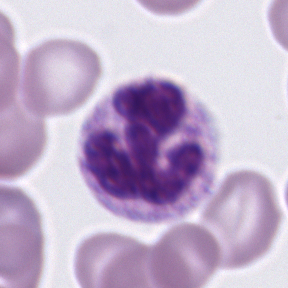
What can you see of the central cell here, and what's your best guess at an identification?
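Round, smooth outline first, with no surface projections that I can see. Then the nucleus: it is split into several distinct lobes, clustered together in the middle of the cell. I can't make out any nucleoli in it. Fine, small lilac granules are scattered evenly through the cytoplasm. This is a segmented neutrophil.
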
